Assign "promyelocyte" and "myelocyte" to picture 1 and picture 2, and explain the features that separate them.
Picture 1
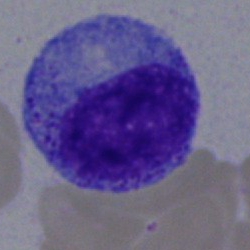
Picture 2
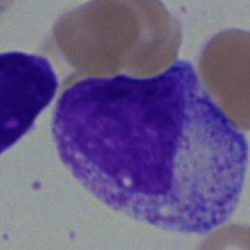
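Of the two, picture 1 shows the promyelocyte and picture 2 the myelocyte. The promyelocyte has a round, smooth outline; the myelocyte's outline is irregular and angular rather than round. In the myelocyte the nucleus is a single large unlobed mass set toward the upper left of the cell. The cytoplasm differs in colour and placement: in the promyelocyte it is blue and forms a moderate rim, widest on the upper left, whereas in the myelocyte it is pale bluish, with its widest band on the right and lower sides of the nucleus.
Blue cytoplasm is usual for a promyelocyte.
Pale grey cells without nuclei lie against the lower edge of the promyelocyte, while red cells press against the top and right edges of the myelocyte.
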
